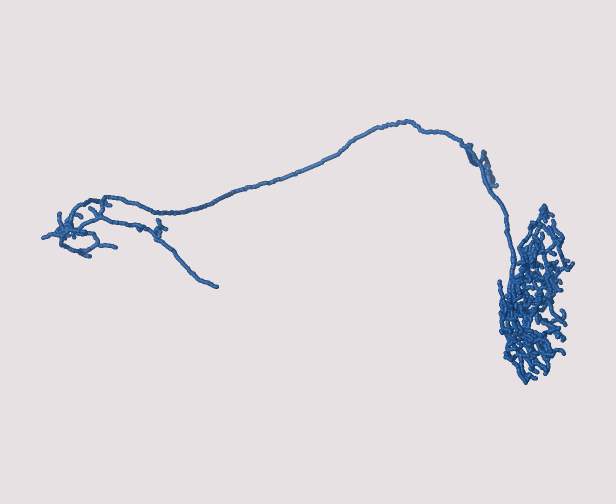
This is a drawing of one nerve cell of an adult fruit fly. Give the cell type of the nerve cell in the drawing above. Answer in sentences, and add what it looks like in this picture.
The cell type is LC33. This is a visual projection neuron. The picture shows dozens of branch ends. As drawn here it is wider than it is tall.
